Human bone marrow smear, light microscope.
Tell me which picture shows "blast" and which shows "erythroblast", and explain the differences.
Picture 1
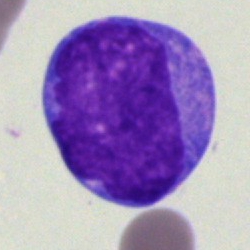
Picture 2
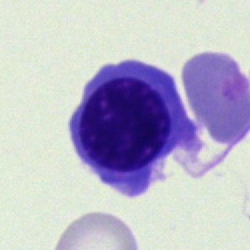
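The blast appears in picture 1, the erythroblast in picture 2. In both cells the nucleus fills most of the cell. In the blast, the nucleus is a single unlobed mass.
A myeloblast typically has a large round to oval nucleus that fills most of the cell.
In the erythroblast, the chromatin stains dark purple and looks dense.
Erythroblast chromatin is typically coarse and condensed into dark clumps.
The cytoplasm is placed differently in the two cells. In the blast it lies mainly as a crescent on the right side; in the erythroblast it is a blue rim, broader on the right of the nucleus than on the left, with no granules seen. The outlines also differ: the blast is round to oval with a smooth edge, whereas the erythroblast is irregular, with ragged cytoplasmic tags at the lower right. A red cell lies just below the blast, separate from it.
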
